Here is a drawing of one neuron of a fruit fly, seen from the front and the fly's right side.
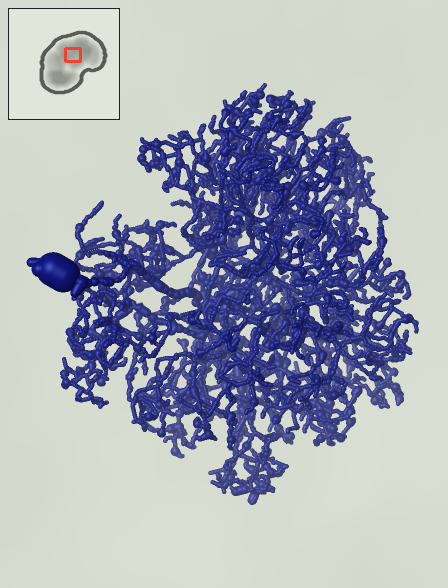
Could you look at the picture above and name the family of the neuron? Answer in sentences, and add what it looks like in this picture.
The family is hemilineage ALl1_dorsal. Its broad class is central-brain intrinsic neuron. The cell body is on the left of the picture. More than a hundred branch ends can be seen.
